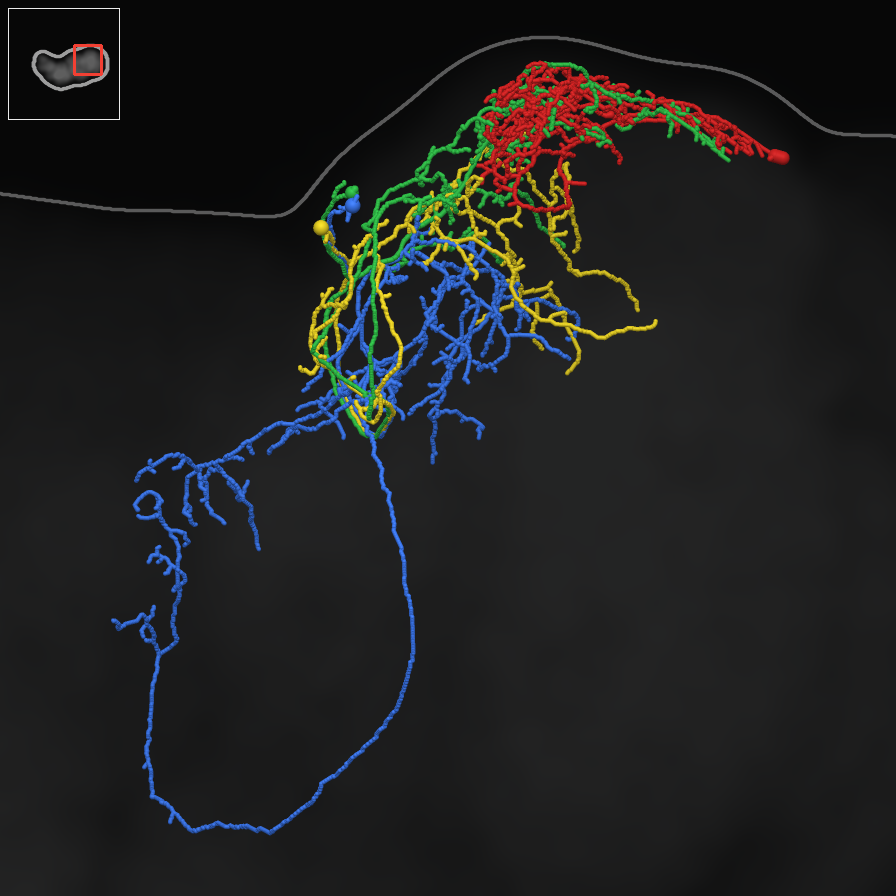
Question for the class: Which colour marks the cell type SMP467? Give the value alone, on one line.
yellow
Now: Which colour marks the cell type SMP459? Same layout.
blue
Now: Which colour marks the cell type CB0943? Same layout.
green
